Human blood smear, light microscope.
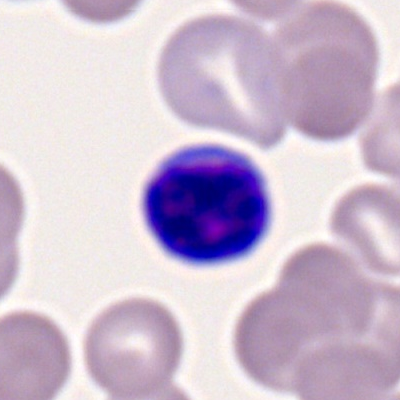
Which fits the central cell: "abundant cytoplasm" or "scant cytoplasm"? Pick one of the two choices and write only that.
Scant cytoplasm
